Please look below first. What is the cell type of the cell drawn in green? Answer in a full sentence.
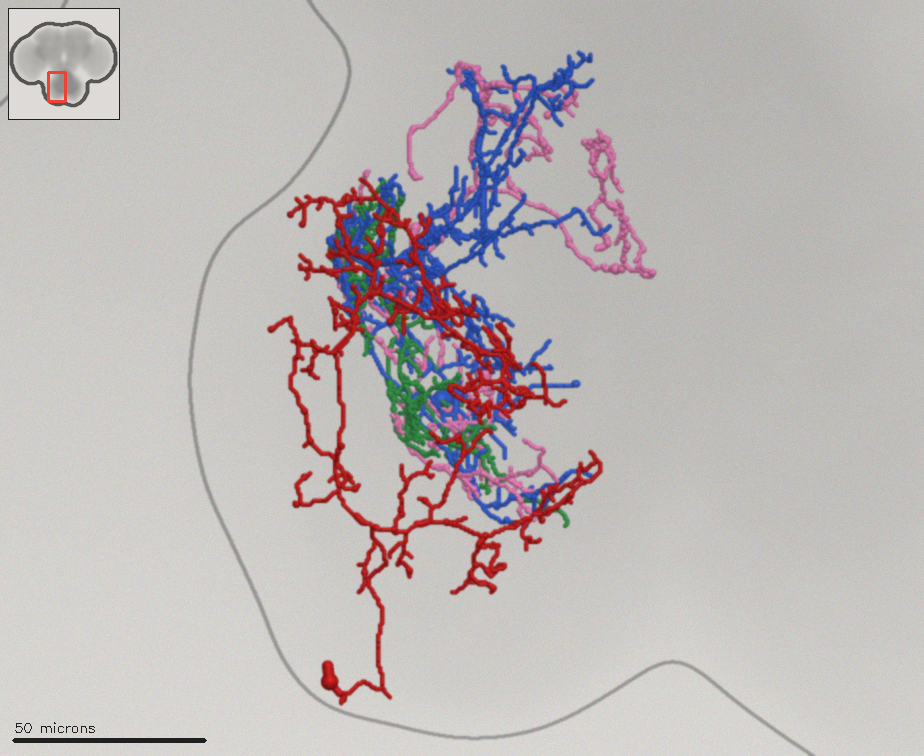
The cell type is IN13A028.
